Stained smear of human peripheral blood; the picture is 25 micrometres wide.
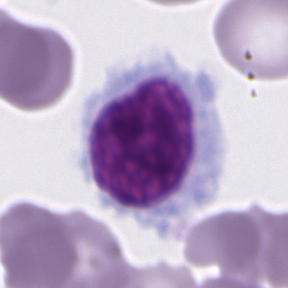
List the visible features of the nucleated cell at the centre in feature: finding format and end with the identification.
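Cytoplasm rim: wider on the right of the nucleus than on the left
Chromatin: purple and mottled, darker clumps between paler areas
Coarse granules: none in the cytoplasm
Vacuoles: none in the cytoplasm
Name: hairy cell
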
